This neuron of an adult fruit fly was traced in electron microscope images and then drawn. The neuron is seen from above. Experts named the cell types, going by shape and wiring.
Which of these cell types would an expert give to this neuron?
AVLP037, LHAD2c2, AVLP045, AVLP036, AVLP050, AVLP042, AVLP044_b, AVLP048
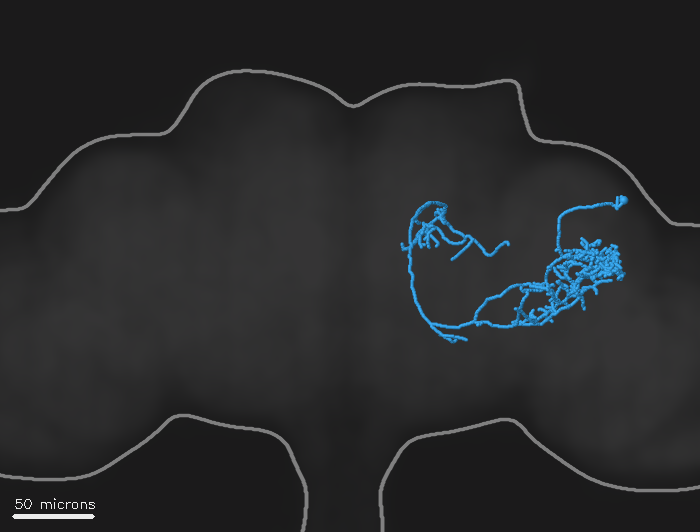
AVLP042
